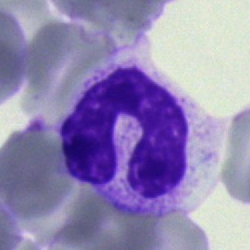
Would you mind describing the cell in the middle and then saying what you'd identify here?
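Bent into a horseshoe, the nucleus opens downward and shows no visible nucleoli. Fine purple granules lie scattered through the cytoplasm. The cell outline is roughly round and smooth. It is classed as a band neutrophil.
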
